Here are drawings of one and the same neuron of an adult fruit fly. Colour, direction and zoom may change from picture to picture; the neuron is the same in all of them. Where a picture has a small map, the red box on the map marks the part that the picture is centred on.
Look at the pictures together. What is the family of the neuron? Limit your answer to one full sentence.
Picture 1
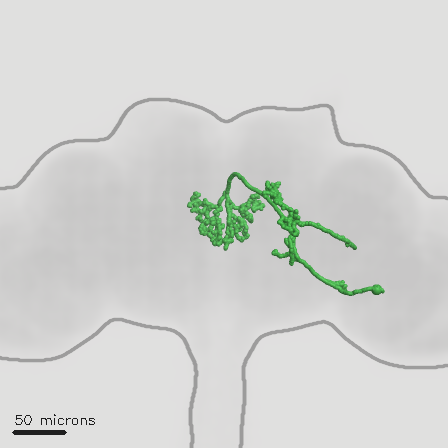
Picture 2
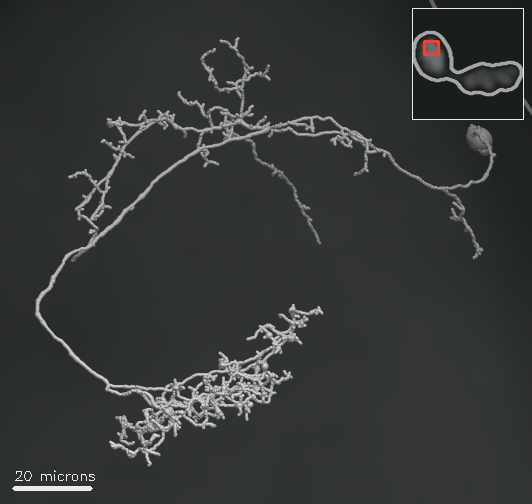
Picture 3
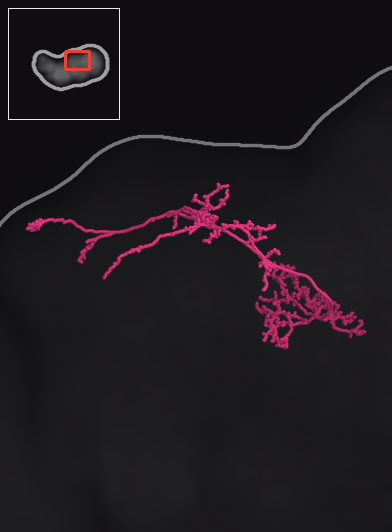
The neuron is categorized as belonging to family hemilineage DL1_dorsal.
